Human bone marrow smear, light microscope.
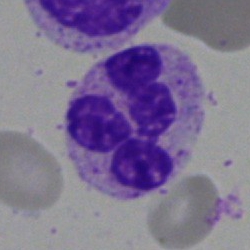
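segmented neutrophil, central cell, stained human bone marrow smear, light microscope. Outline smooth, oval. Chromatin dark purple with small paler patches. Moderate rim of pale lilac cytoplasm around the nucleus. Sparse fine purple granules in the cytoplasm.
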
